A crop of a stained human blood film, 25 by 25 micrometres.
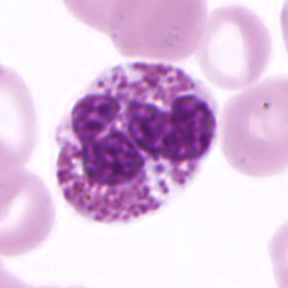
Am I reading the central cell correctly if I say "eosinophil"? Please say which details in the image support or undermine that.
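Look first at how the granules lie: they're spread throughout the cytoplasm without hiding the nucleus, which goes with eosinophil and against basophil.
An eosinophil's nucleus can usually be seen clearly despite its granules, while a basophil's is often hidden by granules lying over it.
Now the chromatin: dark purple and coarsely clumped, which goes with eosinophil.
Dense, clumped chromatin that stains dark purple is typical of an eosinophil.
You can also see coarse, round, reddish-purple granules, cytoplasm between them that is very pale, almost colourless, and no nucleoli. Red blood cells lie close around it on several sides. So yes, eosinophil fits.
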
